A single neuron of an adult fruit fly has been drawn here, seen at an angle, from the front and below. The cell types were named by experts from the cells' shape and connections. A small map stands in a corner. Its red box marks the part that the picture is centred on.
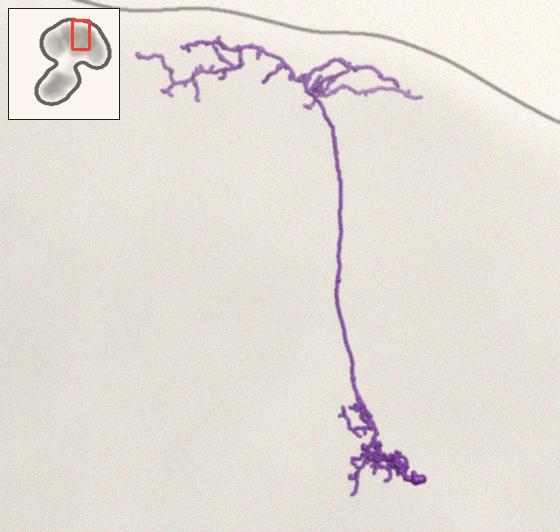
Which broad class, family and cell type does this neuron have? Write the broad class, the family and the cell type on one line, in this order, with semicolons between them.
central-brain intrinsic neuron; hemilineage FLAa3; CB1008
